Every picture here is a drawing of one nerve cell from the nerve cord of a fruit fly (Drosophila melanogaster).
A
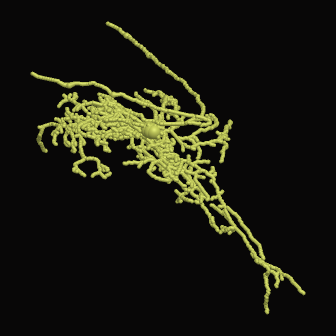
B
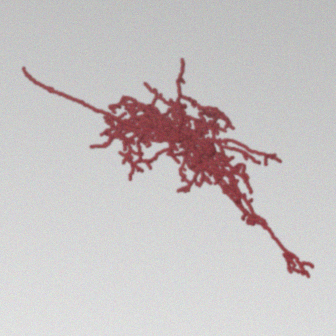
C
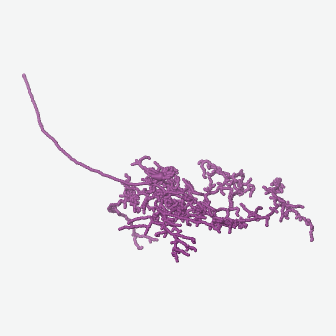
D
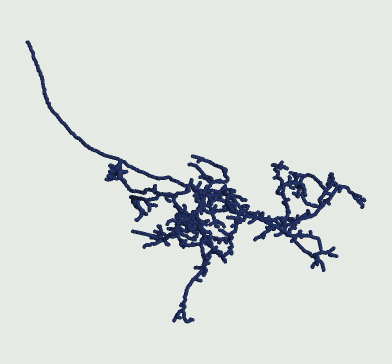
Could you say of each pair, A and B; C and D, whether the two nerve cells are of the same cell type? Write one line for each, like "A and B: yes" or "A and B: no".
A and B: yes
C and D: no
